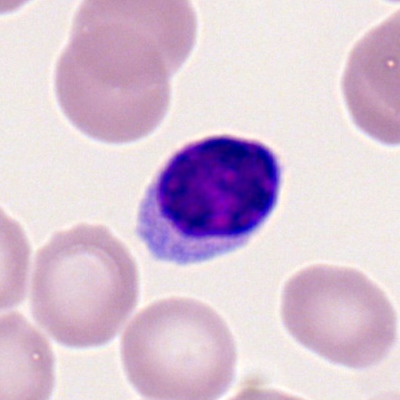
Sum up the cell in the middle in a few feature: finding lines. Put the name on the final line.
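Chromatin: dense, dark purple, coarsely clumped
Nucleoli: none visible
Cytoplasm: mainly a crescent at the lower left of the nucleus
Vacuoles: none seen
Name: lymphocyte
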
